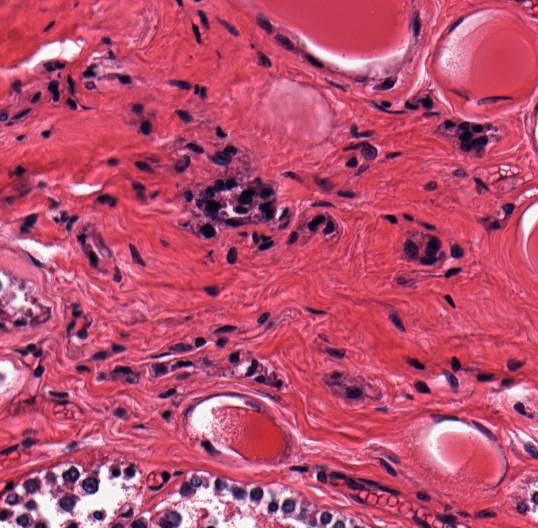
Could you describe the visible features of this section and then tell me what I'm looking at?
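Round spaces containing homogeneous pink material occupy the upper right, the right edge, the lower centre and the lower right. These spaces are rimmed by thin flattened nuclei, not by a tall epithelial layer. Dark spindle-shaped nuclei lie singly throughout the fibrous tissue. Just left of centre is a small cluster of crowded dark nuclei. This section is thyroid.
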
